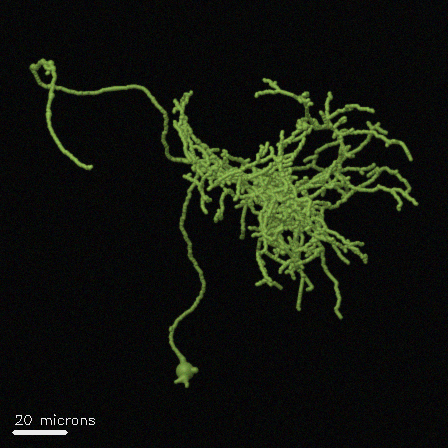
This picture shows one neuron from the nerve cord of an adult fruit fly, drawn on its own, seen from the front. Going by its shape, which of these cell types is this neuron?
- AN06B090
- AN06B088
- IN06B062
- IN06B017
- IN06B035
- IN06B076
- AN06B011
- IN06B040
AN06B011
